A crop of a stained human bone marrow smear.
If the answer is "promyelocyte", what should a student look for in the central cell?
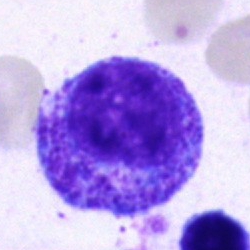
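Checking this picture against promyelocyte, the nucleus sitting toward the top of the cell fits.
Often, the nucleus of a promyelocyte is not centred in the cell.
Next on the list, the cytoplasm: many coarse purple granules fill it, most crowded in its lower part. Last, just below the nucleus lies a paler, less granular band of cytoplasm.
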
